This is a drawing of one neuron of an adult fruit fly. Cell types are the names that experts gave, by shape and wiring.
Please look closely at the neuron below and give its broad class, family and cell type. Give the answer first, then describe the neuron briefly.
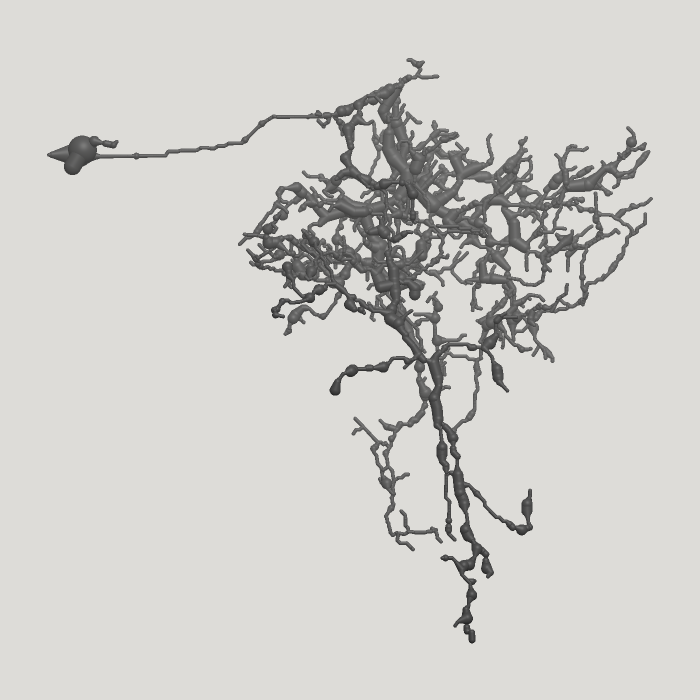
It is a central-brain intrinsic neuron. Its family is hemilineage TRdl_b. The cell type is GNG172. Its cell body lies at the upper left of the picture. The picture shows more than a hundred branch ends.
